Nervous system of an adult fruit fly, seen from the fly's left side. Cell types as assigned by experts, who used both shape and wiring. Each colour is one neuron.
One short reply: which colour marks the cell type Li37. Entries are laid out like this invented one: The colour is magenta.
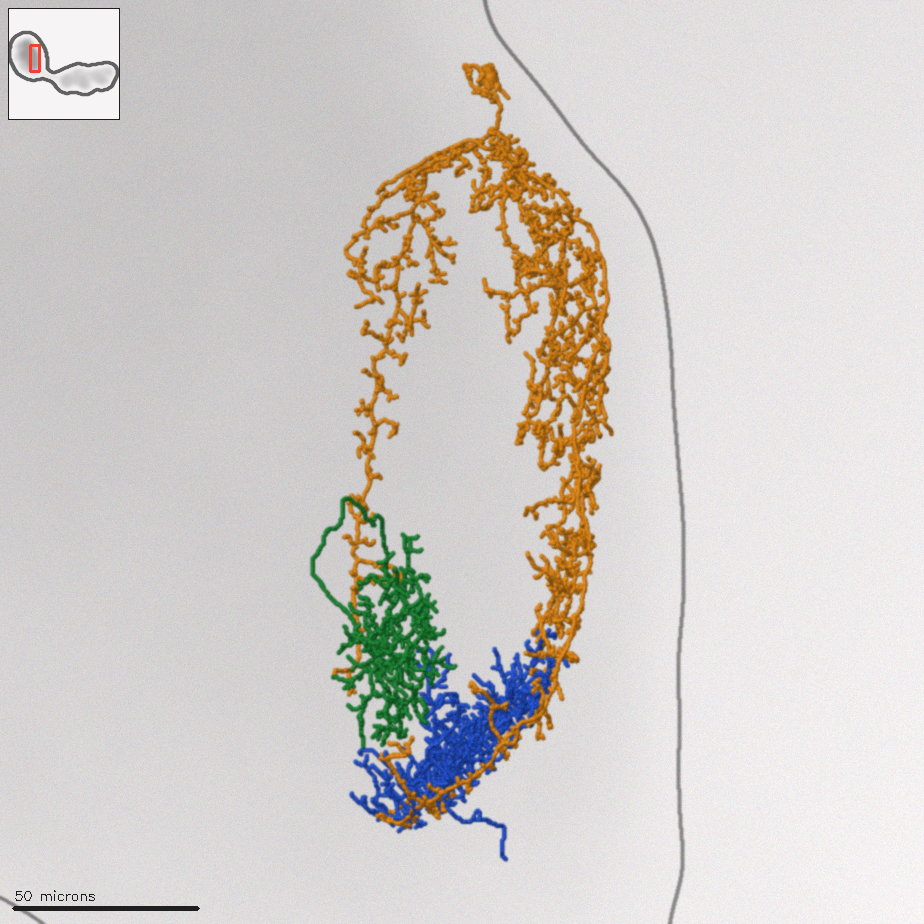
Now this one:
The colour is orange.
